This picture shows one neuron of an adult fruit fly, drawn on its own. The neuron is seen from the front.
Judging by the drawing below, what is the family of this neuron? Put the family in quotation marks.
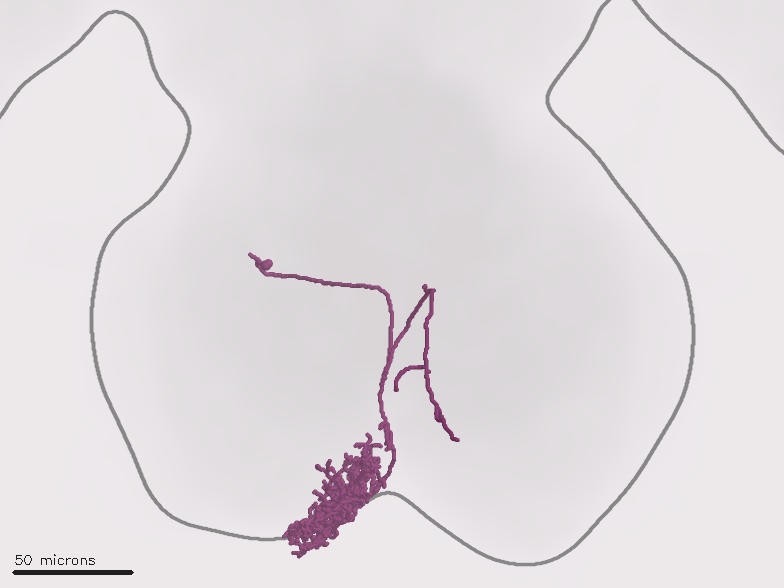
"hemilineage 23B"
